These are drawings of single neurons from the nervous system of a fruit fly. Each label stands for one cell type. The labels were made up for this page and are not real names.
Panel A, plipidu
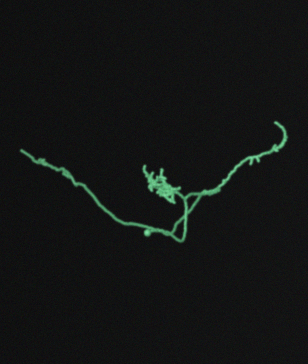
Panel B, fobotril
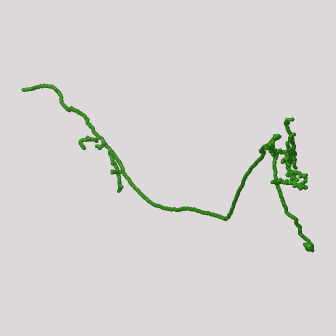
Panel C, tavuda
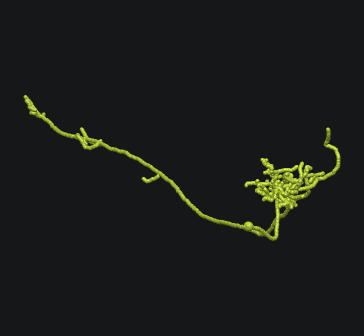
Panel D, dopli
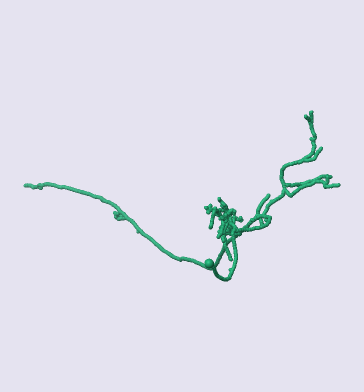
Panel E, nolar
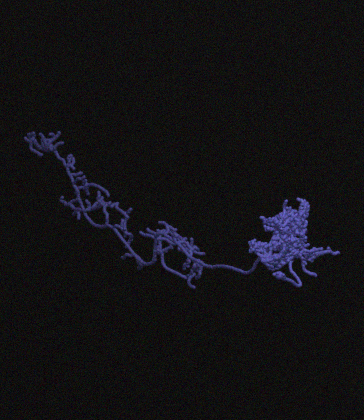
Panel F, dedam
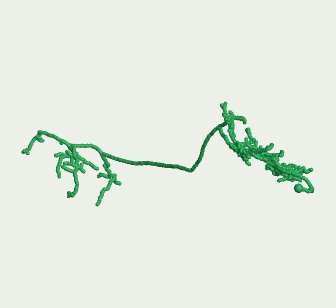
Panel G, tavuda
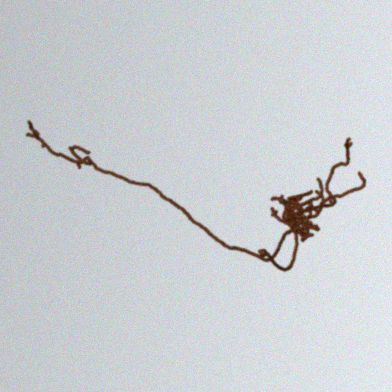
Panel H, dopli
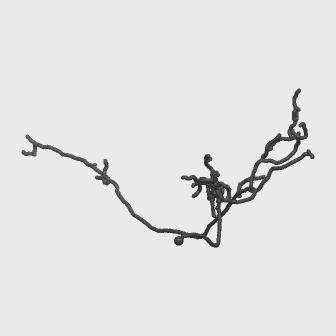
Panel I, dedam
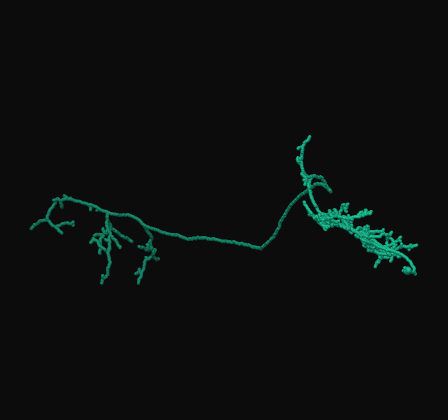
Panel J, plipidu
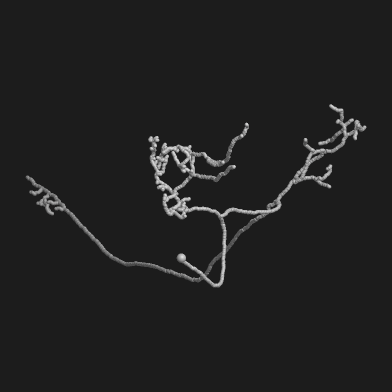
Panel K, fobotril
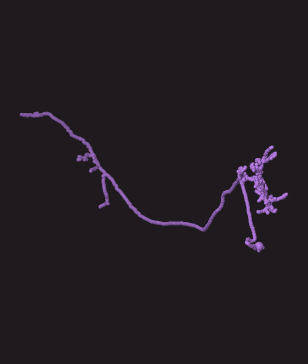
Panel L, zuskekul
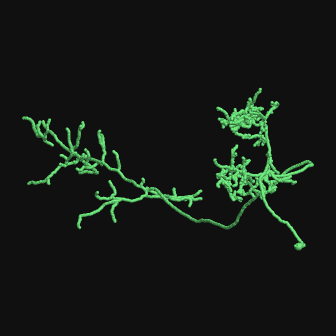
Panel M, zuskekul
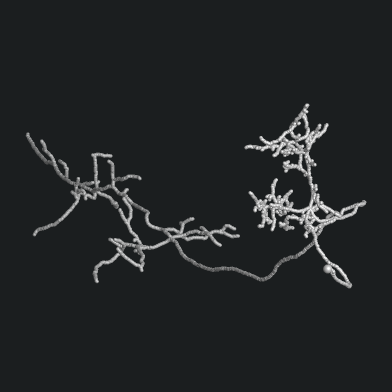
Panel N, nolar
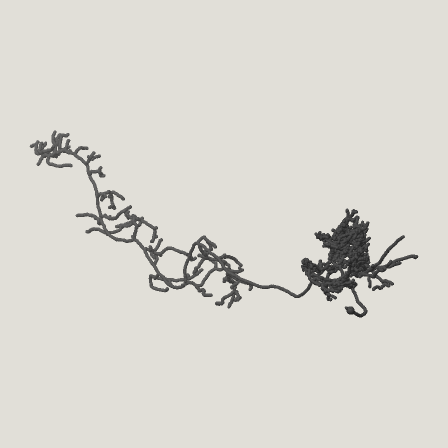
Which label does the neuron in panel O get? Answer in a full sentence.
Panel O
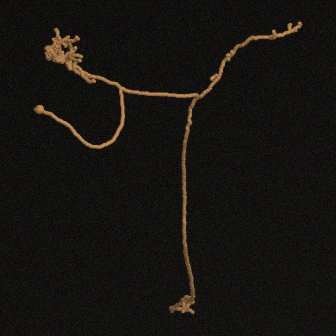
It belongs to plipidu.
